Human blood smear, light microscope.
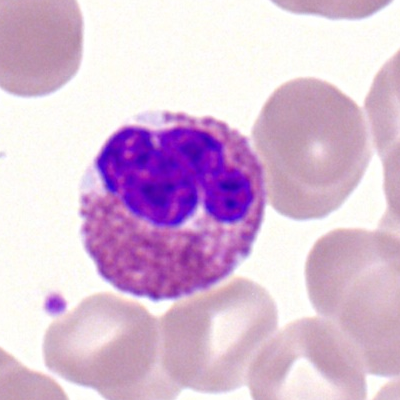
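Eosinophil, the cell in the middle: its outline is round and smooth. The nucleus is split into separate lobes that sit in the upper half of the cell. You'll notice the chromatin is dark purple and coarsely clumped.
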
